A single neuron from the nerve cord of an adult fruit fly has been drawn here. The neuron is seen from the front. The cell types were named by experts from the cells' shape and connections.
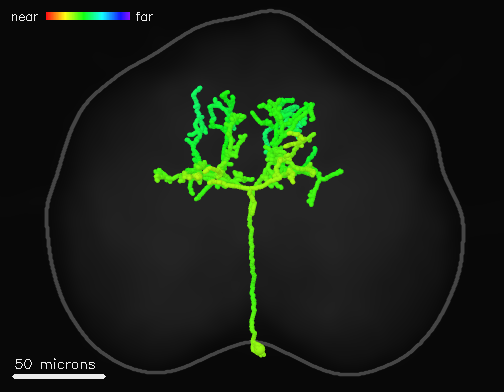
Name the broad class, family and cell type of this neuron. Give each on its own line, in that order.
nerve-cord intrinsic neuron
hemilineage 00A
IN00A040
